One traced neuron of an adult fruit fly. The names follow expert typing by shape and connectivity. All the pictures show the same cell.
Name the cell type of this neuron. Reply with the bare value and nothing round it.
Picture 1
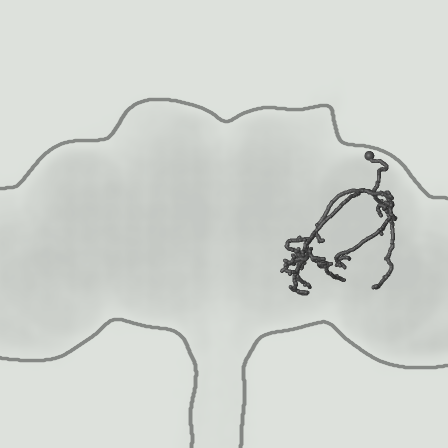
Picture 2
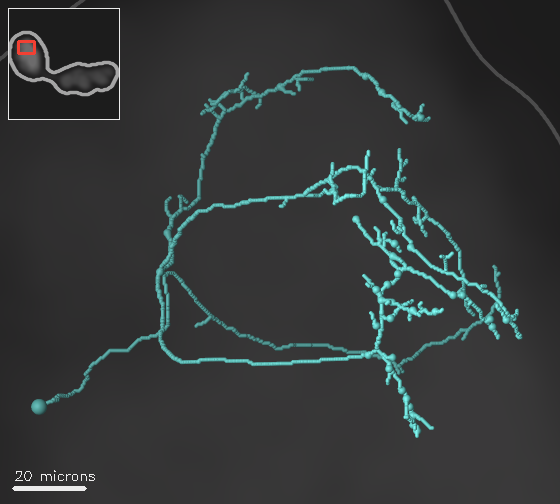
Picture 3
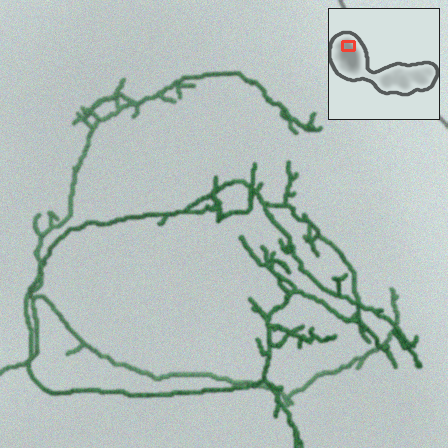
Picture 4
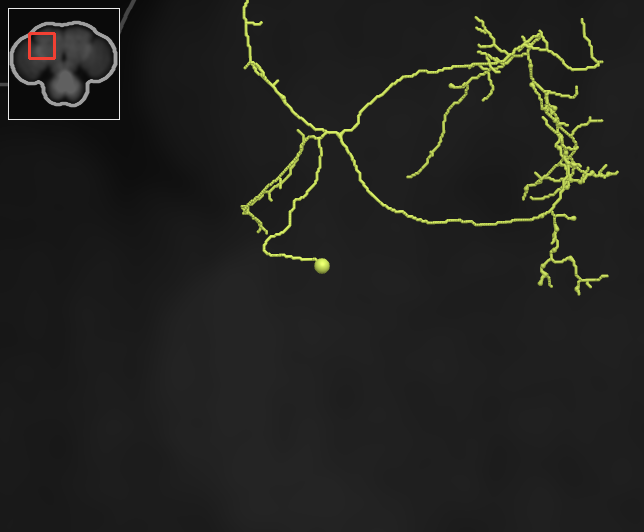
CL090_b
